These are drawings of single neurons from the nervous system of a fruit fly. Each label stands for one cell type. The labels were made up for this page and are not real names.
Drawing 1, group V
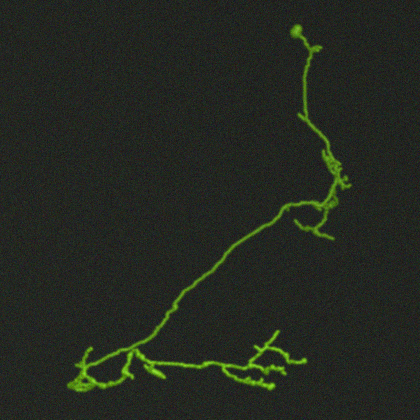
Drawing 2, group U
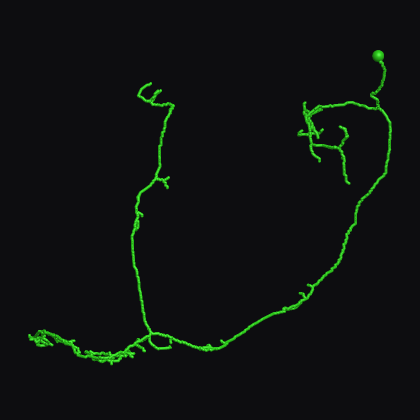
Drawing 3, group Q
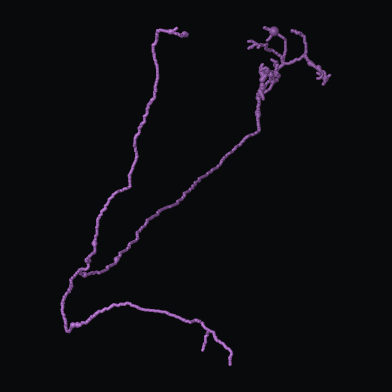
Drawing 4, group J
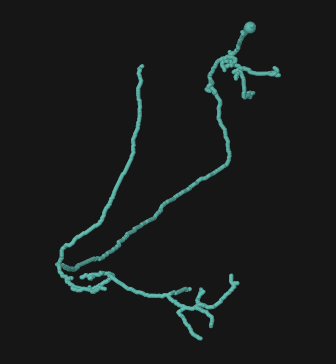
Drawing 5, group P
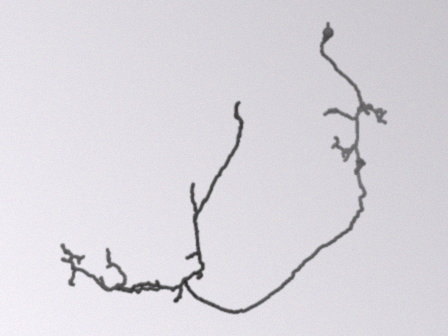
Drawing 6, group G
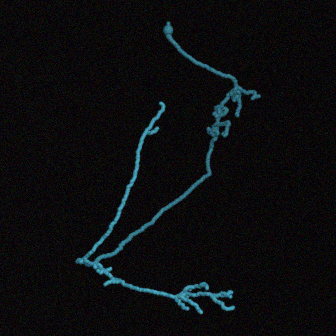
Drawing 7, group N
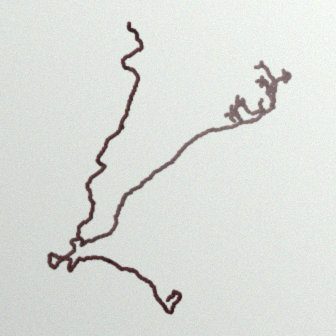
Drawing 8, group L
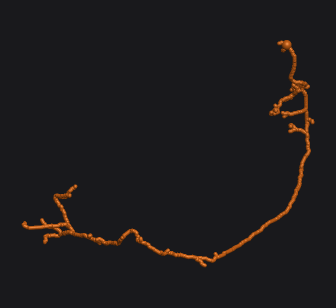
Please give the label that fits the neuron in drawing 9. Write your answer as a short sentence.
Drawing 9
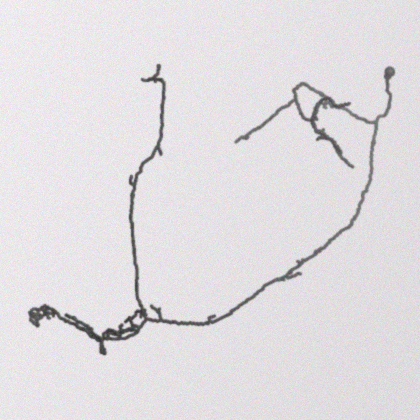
It belongs to group U.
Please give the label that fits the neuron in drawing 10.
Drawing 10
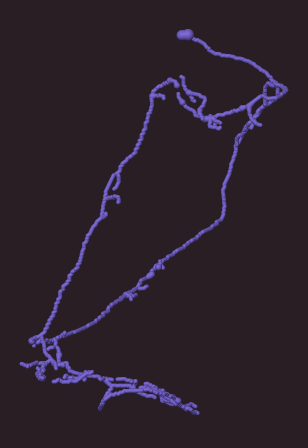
It belongs to group U.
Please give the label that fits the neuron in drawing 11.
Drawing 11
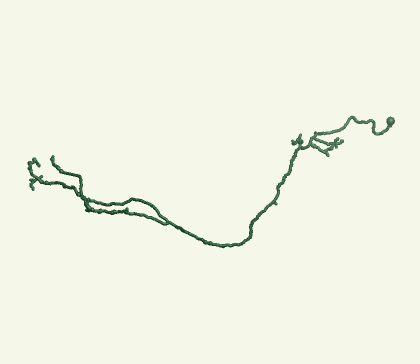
It belongs to group V.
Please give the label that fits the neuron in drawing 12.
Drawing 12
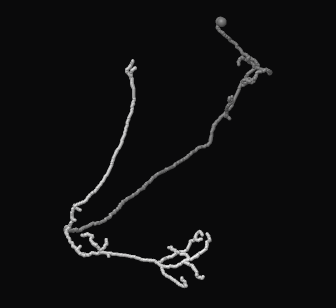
It belongs to group J.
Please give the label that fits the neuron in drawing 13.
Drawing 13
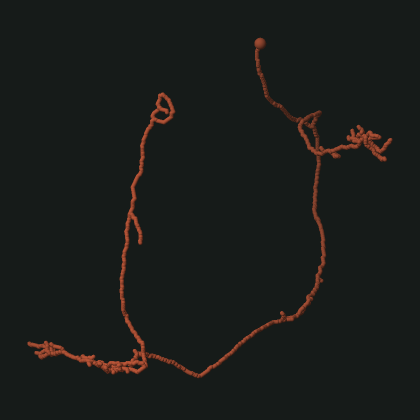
It belongs to group U.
